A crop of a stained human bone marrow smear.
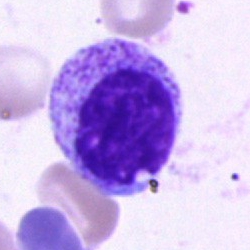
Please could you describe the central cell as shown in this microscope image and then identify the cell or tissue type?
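Here the nucleus sits off-centre, toward the lower right of the cell. Its chromatin looks dark purple and fairly dense, though I can make out a few small lighter patches. The cytoplasm is a pale blue-lilac colour, with many purple granules scattered through it. So this is a myelocyte.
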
